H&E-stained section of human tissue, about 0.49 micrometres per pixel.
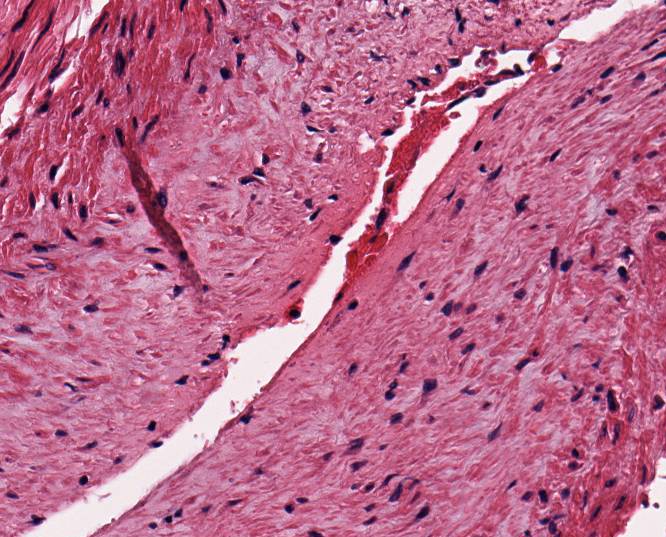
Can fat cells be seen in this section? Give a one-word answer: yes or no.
No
